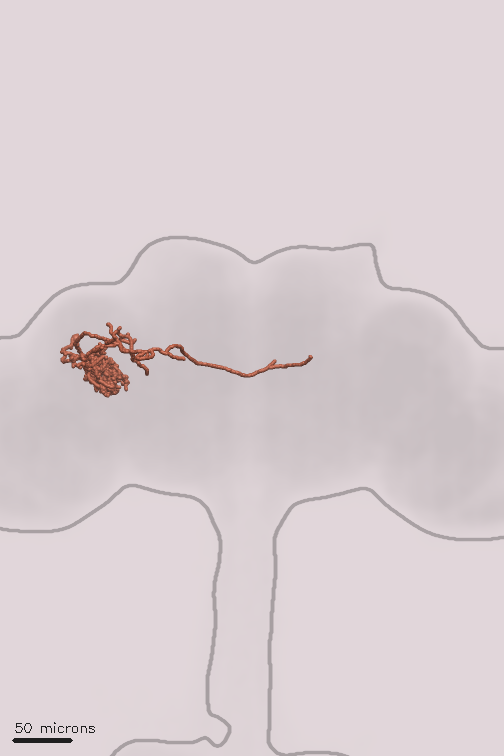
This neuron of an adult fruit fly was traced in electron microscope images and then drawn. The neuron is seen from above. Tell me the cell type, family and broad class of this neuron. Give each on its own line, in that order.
vpoEN
hemilineage VLPl&p1_lateral
central-brain intrinsic neuron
